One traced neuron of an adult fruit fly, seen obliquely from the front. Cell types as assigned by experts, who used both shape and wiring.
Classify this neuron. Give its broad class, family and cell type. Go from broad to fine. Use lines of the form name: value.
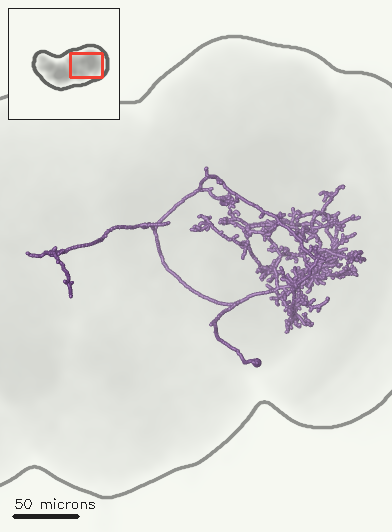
broad class: central-brain intrinsic neuron
family: hemilineage LALv1_ventral
cell type: AVLP451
